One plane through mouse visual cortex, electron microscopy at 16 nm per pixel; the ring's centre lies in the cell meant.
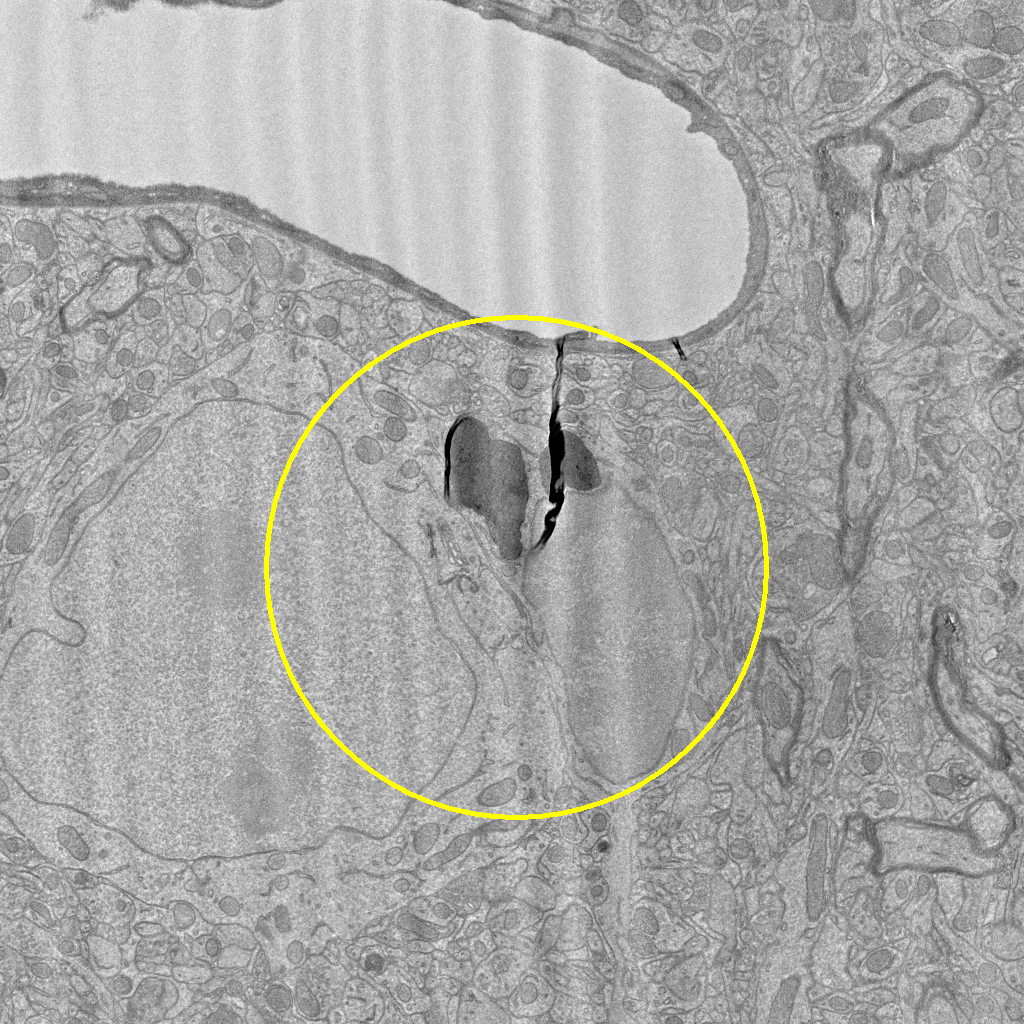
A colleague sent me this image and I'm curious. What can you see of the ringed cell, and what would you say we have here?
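Here the nucleus is an elongated oval, its long axis running roughly up and down. Notice how smooth the outline is, with no deep folds or notches. The chromatin is fine and fairly even, and no coarse dark clumps gather along the envelope. In this plane you won't see a nucleolus. It is a microglial cell.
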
